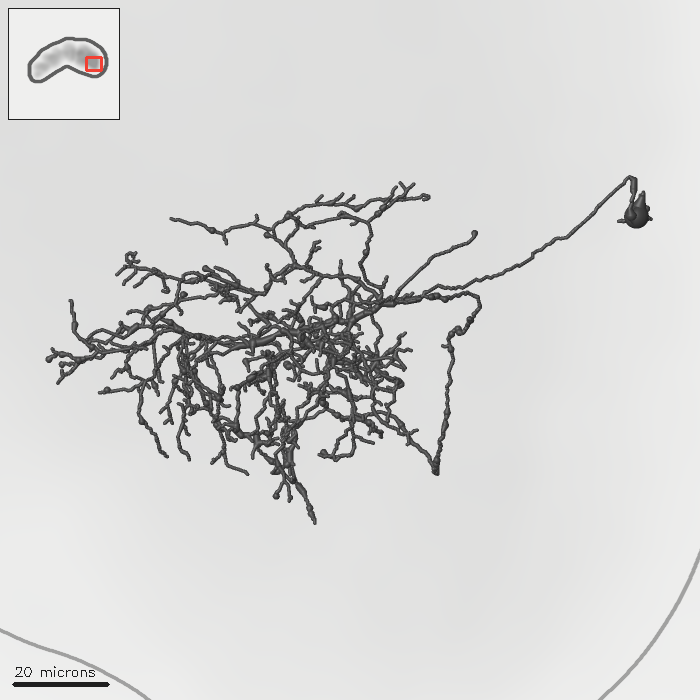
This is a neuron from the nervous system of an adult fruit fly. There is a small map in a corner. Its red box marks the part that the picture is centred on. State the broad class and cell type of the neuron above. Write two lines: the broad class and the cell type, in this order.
central-brain intrinsic neuron
PLP058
